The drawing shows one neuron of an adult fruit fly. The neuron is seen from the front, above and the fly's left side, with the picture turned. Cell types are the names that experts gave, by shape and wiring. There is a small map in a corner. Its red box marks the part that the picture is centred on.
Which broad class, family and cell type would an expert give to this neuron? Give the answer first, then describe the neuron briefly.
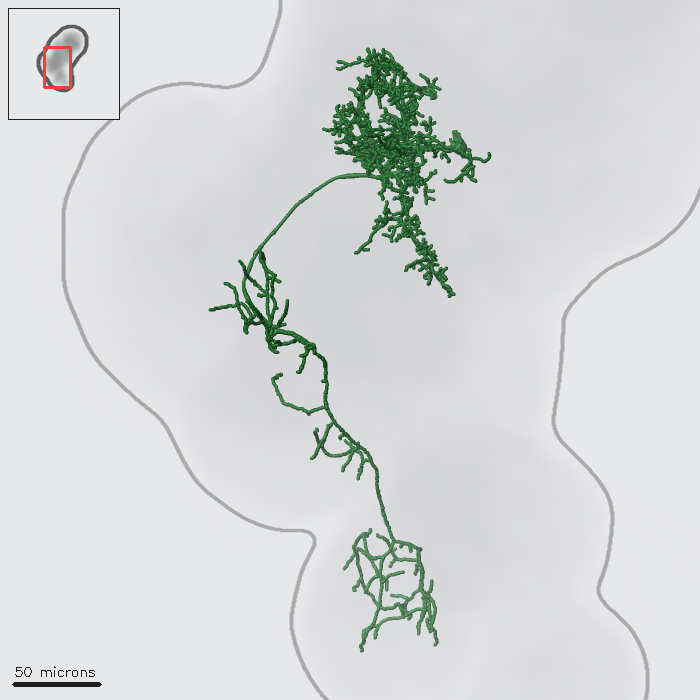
This is a nerve-cord intrinsic neuron. The family is hemilineage 19B. Its cell type is IN19B010. From top to bottom in the picture it spans about 350 microns. As drawn here it is taller than it is wide.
